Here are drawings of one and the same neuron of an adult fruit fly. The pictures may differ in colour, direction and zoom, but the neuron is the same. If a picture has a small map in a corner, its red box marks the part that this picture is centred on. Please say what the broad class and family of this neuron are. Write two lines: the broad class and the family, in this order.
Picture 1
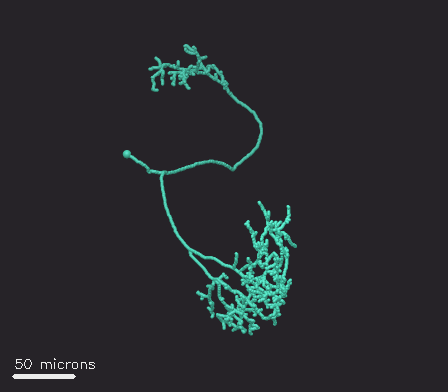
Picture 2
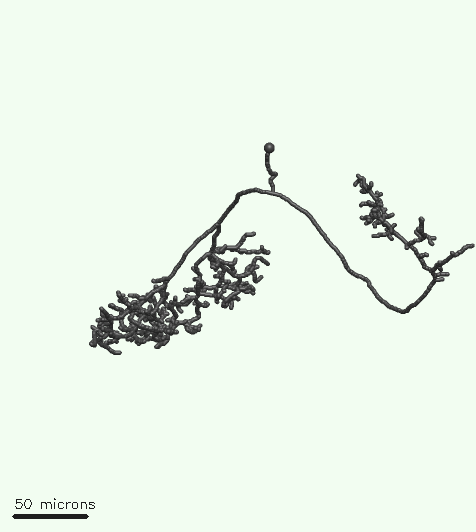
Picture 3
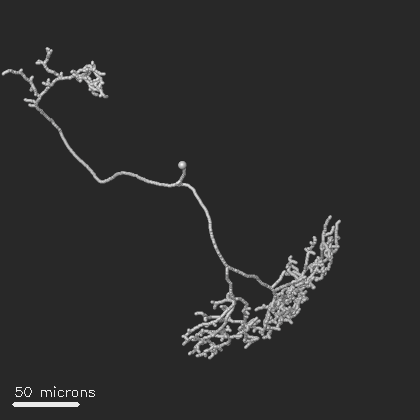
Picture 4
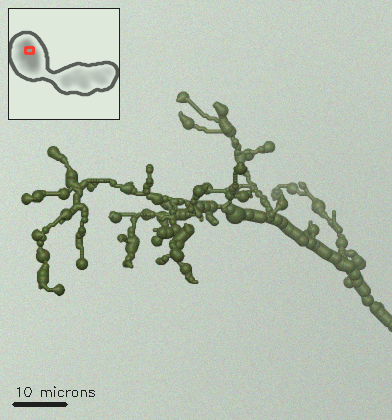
visual projection neuron
MeVP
